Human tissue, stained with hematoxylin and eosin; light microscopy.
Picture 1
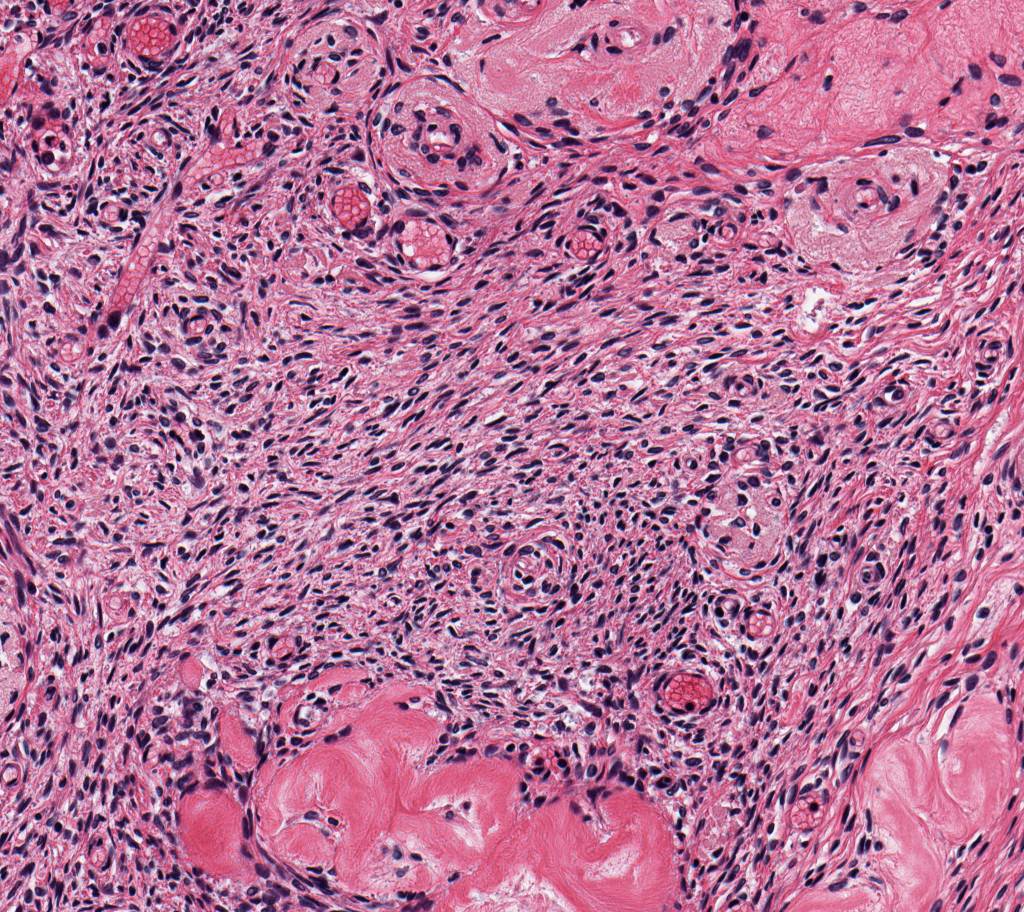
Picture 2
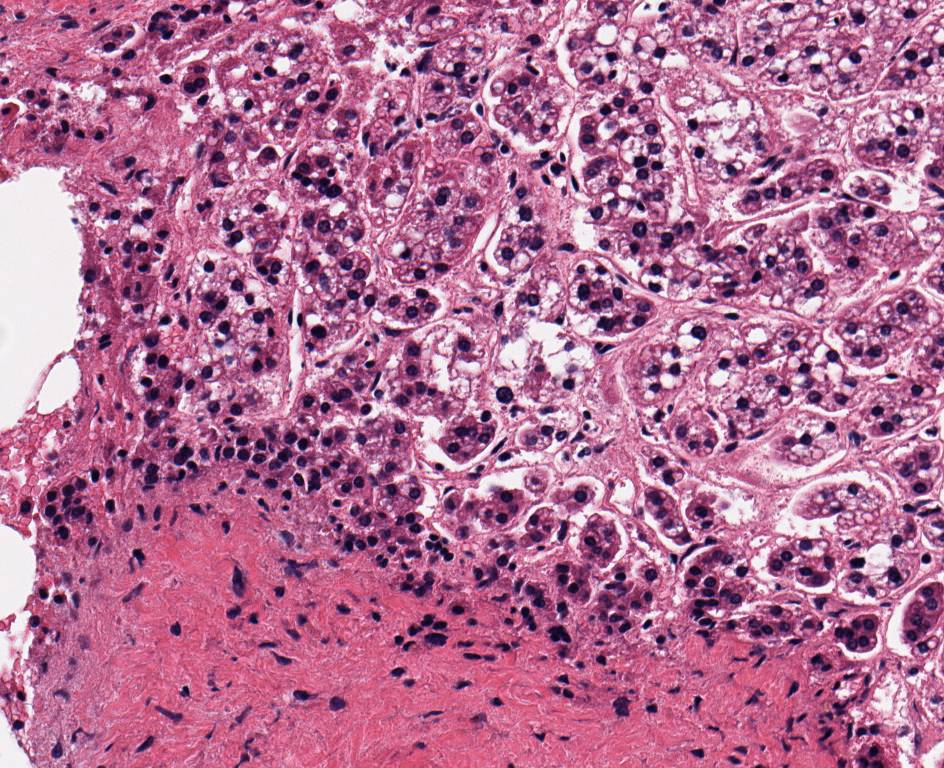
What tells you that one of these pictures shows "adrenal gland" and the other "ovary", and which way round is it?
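The first picture is the ovary and the second is the adrenal gland. In the ovary, look at the stromal cells: spindle-shaped, with elongated dark nuclei and scant cytoplasm, running in short, swirling, interlacing bundles. Small round vessels full of red blood cells dot the upper and central stroma; along the bottom edge lie large homogeneous, deeply eosinophilic, nearly acellular hyaline masses. Now the adrenal gland: nests of epithelial-looking cells fill the upper two-thirds, with dense fibrous tissue in the lower third. Most nest cells are polygonal with pale, finely vacuolated, foamy cytoplasm and small, round, dark, mostly central nuclei, and thin, delicate septa separate the nests.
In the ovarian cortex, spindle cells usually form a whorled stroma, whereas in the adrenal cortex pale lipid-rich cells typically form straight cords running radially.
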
